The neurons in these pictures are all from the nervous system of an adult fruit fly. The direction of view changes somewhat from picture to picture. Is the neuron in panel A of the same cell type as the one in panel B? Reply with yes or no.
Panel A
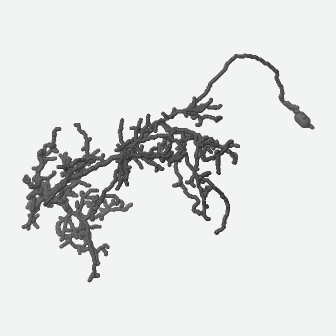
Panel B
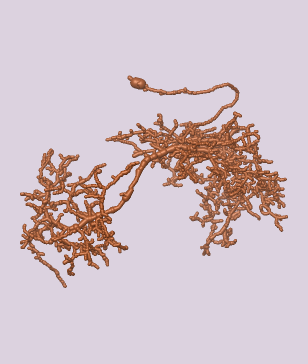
no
